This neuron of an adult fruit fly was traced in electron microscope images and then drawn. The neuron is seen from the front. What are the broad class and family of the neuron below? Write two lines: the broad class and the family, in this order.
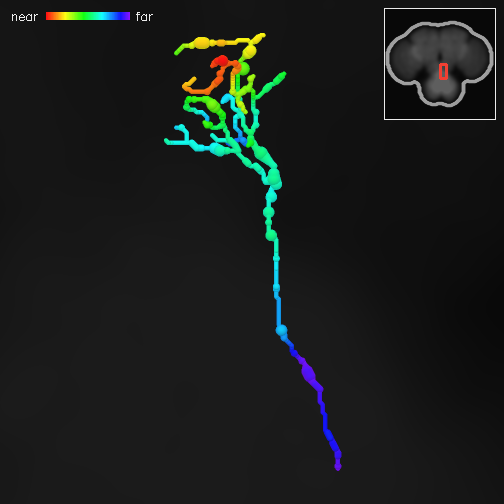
sensory neuron entering the brain
class gustatory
